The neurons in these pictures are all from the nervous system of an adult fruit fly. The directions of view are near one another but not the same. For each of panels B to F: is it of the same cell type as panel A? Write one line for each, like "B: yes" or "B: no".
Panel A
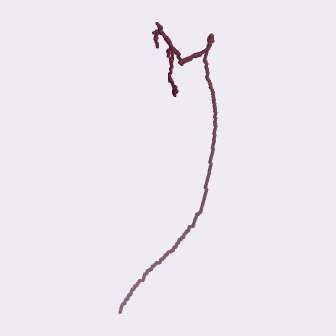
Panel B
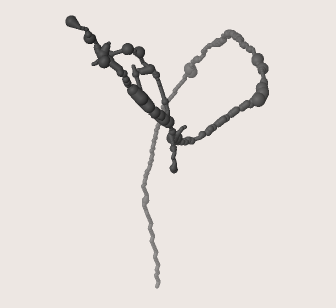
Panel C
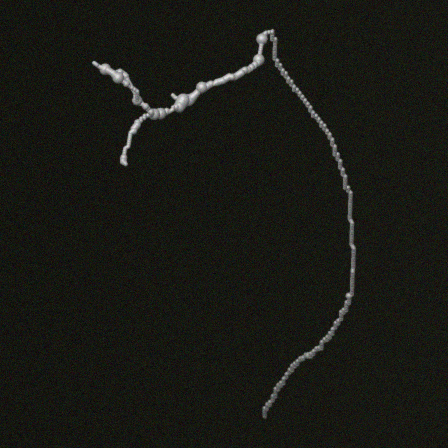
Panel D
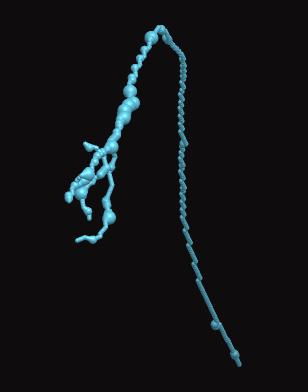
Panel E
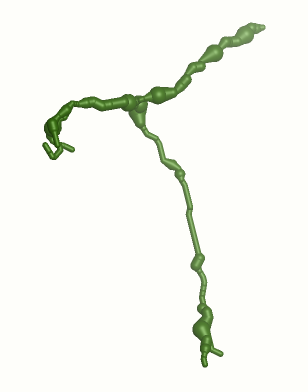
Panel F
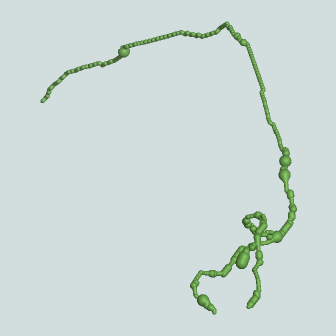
B: no
C: yes
D: no
E: yes
F: no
